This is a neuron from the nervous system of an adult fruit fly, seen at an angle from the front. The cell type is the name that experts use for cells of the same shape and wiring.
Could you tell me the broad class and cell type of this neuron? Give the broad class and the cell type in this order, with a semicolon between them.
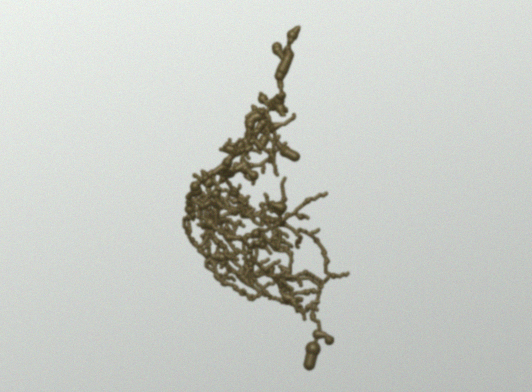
central-brain intrinsic neuron; CB1964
